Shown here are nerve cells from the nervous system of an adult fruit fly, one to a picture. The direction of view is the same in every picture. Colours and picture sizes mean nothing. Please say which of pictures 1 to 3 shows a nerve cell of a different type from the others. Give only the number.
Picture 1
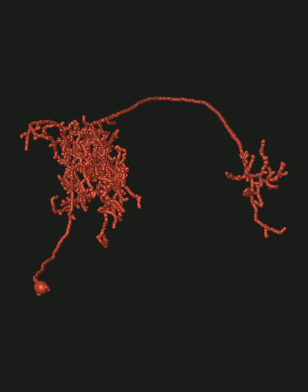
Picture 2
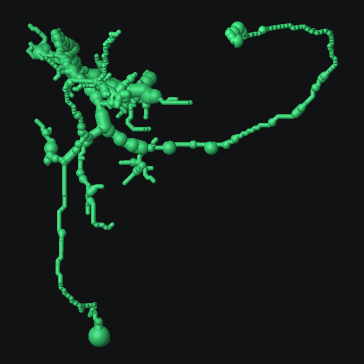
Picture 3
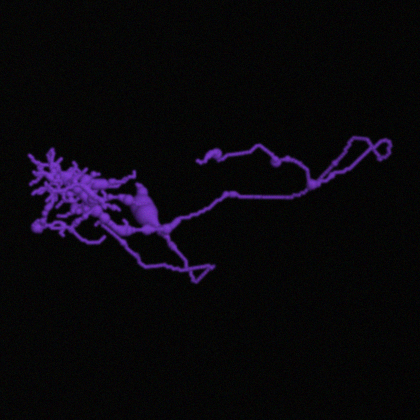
1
